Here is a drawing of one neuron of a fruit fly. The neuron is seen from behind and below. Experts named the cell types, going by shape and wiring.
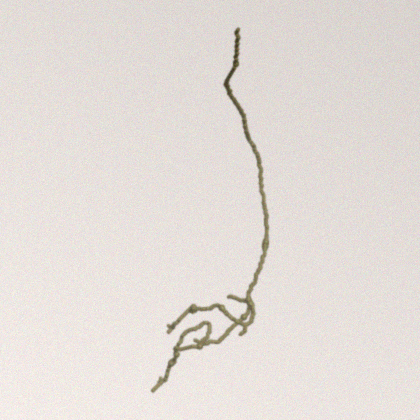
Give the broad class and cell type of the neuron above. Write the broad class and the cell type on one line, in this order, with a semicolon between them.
sensory neuron entering the nerve cord; SNxx03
